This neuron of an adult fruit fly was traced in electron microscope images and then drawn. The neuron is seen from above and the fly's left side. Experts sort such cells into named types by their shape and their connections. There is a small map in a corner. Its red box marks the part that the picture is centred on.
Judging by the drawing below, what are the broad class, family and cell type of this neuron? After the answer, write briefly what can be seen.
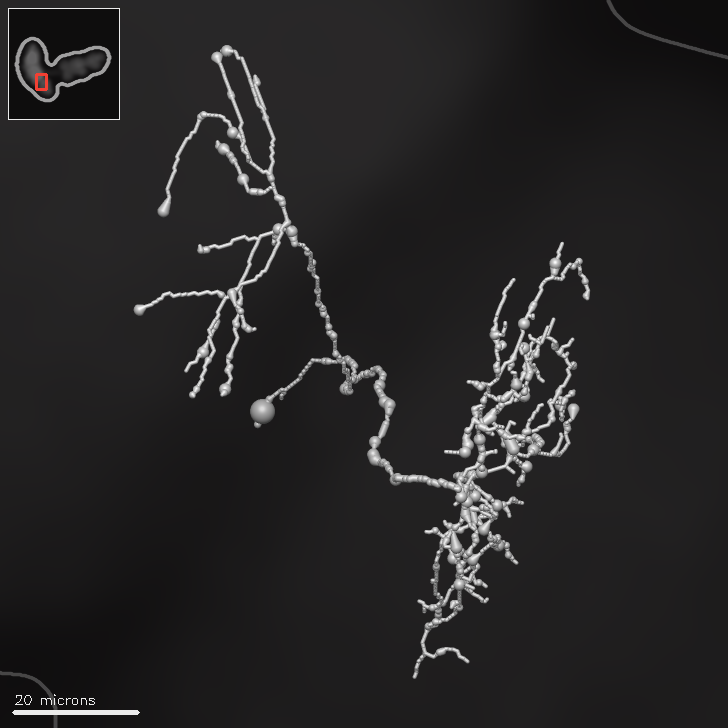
This is a visual projection neuron. Its family is LC. Its cell type is LC25. It is in the brain and does not reach the nerve cord. From top to bottom in the picture it spans about 100 microns. Dozens of branch ends can be seen.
